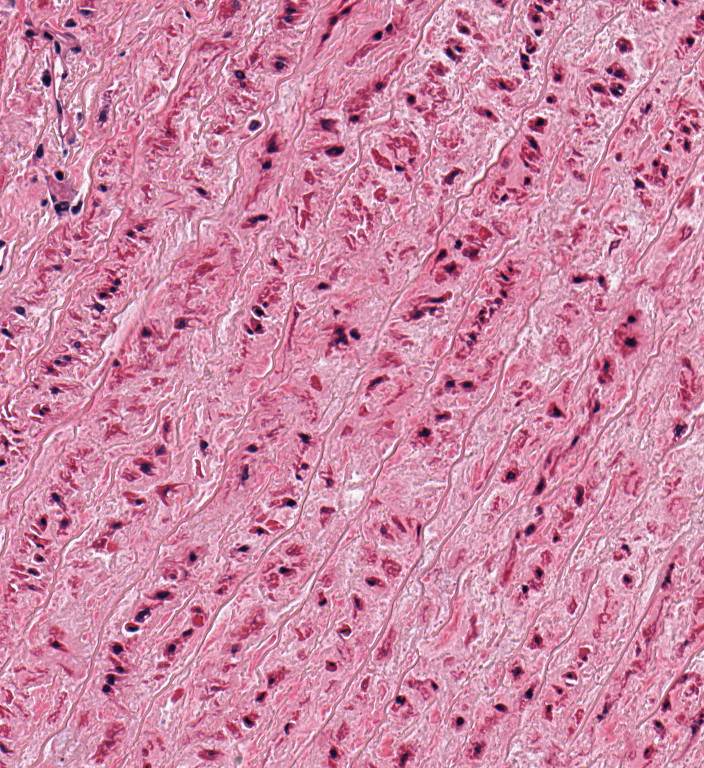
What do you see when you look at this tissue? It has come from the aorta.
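Nuclei: dark purple, mostly elongated or irregular; scattered throughout, some in small clumps of two or more. Cytoplasm and background eosinophilic, with paler, loosely fibrillar pink areas between cells. No epithelium or glands in field.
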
